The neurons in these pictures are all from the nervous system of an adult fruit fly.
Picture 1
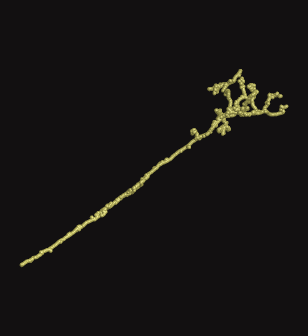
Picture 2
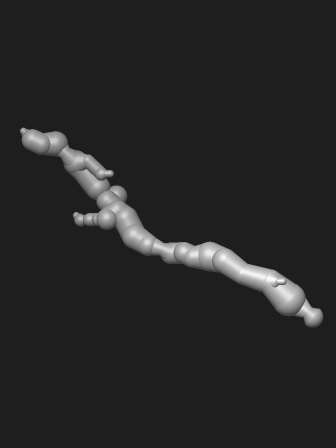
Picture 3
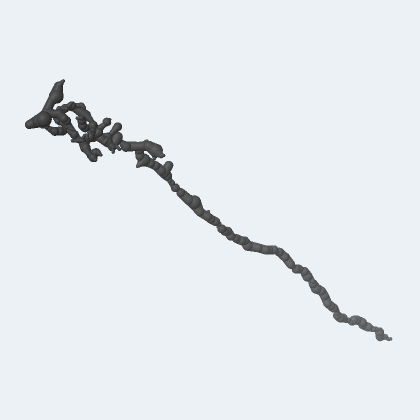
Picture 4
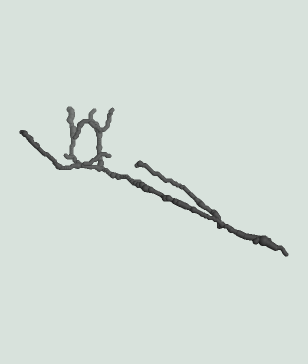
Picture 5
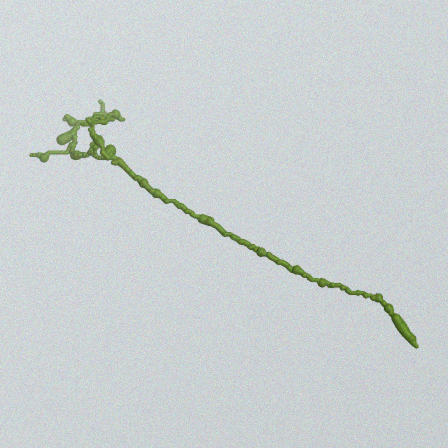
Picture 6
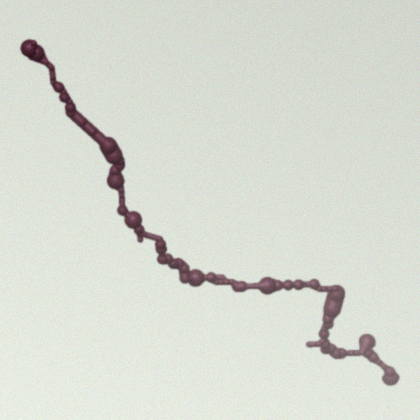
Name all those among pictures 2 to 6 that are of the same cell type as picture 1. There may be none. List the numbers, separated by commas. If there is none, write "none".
4, 5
